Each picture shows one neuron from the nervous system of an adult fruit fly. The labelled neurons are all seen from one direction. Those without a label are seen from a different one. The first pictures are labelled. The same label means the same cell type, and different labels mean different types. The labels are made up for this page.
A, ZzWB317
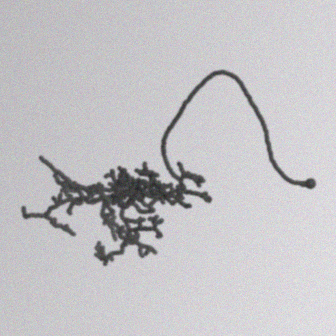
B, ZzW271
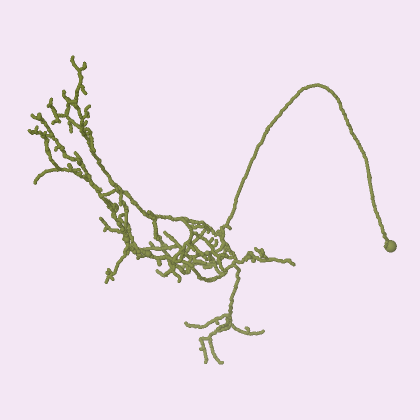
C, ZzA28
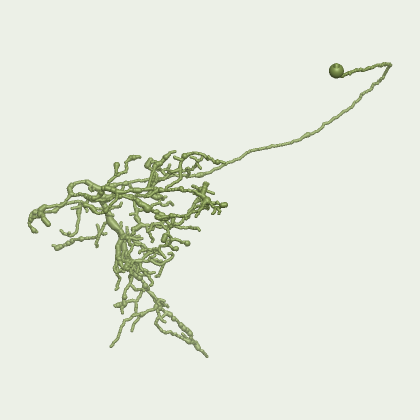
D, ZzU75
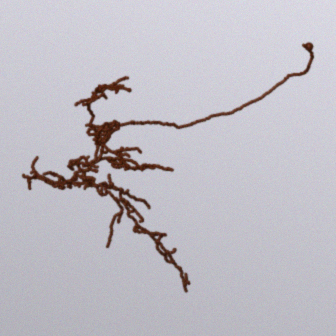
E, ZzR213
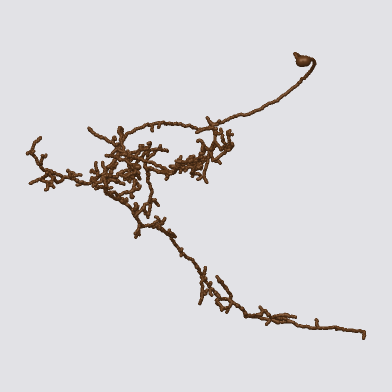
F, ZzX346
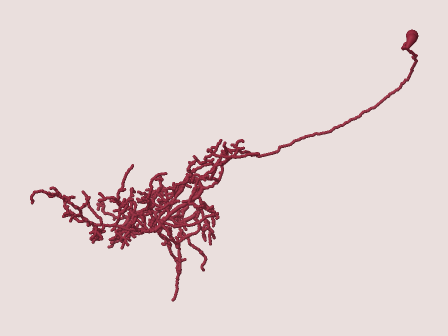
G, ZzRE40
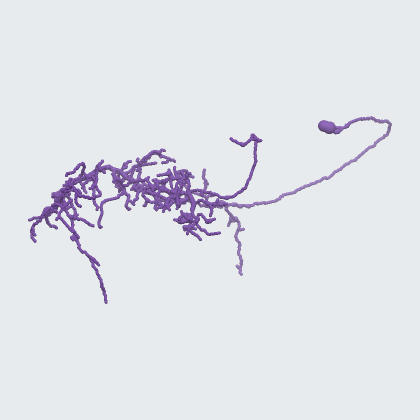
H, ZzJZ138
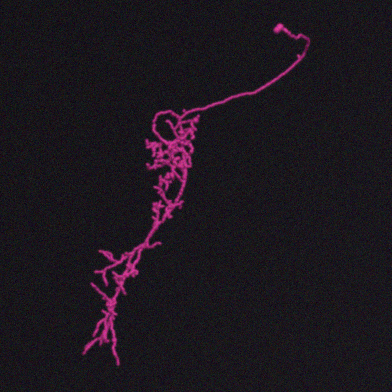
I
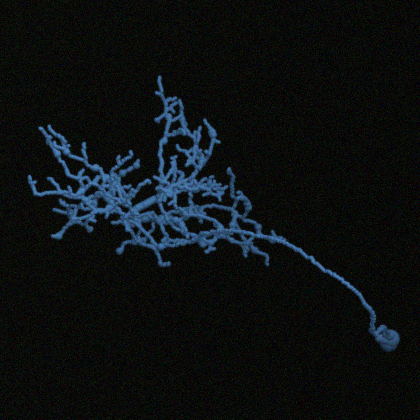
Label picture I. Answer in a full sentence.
It belongs to ZzWB317.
